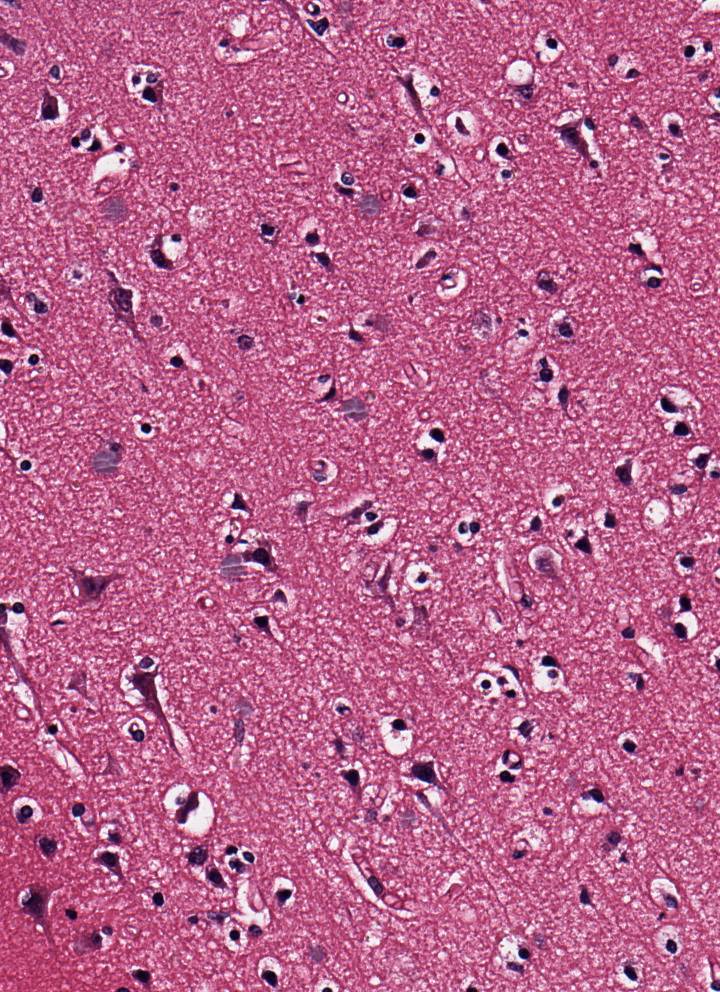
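Cerebral cortex, H&E: the whole field is finely granular, finely vacuolated pink neuropil with cells scattered singly through it. Angular, triangular neurons with tapering processes lie throughout, their elongated bodies and processes running roughly parallel, diagonally across the field, it seems. Many small, round, dark nuclei with little visible cytoplasm sit among them.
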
